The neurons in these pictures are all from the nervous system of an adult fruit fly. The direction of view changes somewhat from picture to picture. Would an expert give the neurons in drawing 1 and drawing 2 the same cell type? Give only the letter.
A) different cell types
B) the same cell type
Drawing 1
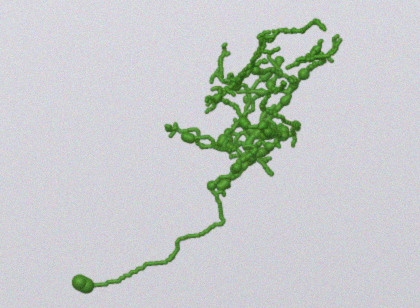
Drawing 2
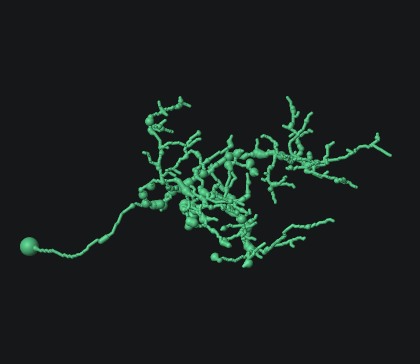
A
